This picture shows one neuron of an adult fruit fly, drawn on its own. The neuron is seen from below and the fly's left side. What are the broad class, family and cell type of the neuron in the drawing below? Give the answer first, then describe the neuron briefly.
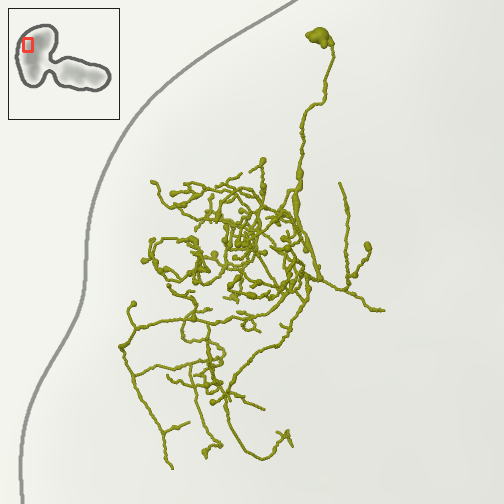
It is a central-brain intrinsic neuron. Its family is hemilineage ALl1_dorsal. It is of cell type lLN9. It lies in the brain. The picture shows dozens of branch ends.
